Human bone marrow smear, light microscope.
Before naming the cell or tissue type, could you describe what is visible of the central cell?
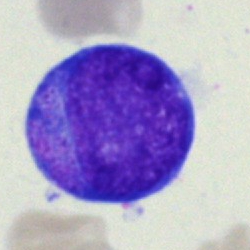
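Look first at the nucleus: it fills most of the cell and sits toward the right, with a nearly straight edge facing the cytoplasm. Its chromatin is finely granular, not coarsely clumped. The cytoplasm holds reddish-purple granules. This cell is a blast.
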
